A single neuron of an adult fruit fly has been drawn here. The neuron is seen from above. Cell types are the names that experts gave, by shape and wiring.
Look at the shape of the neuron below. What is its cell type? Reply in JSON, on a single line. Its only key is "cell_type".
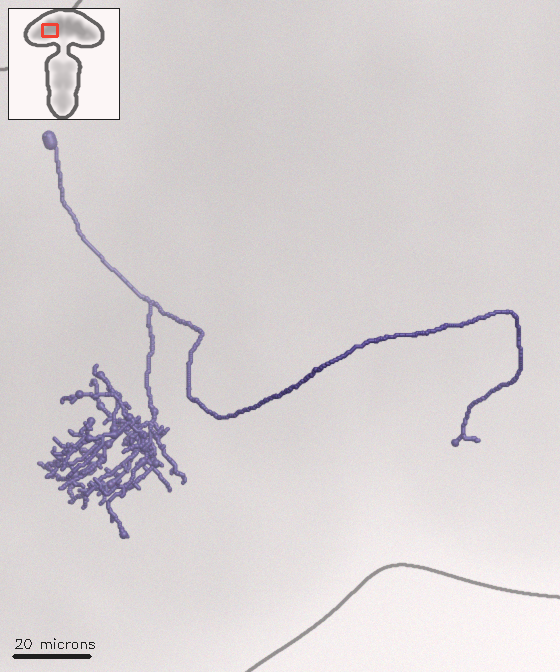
{"cell_type": "LC28"}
